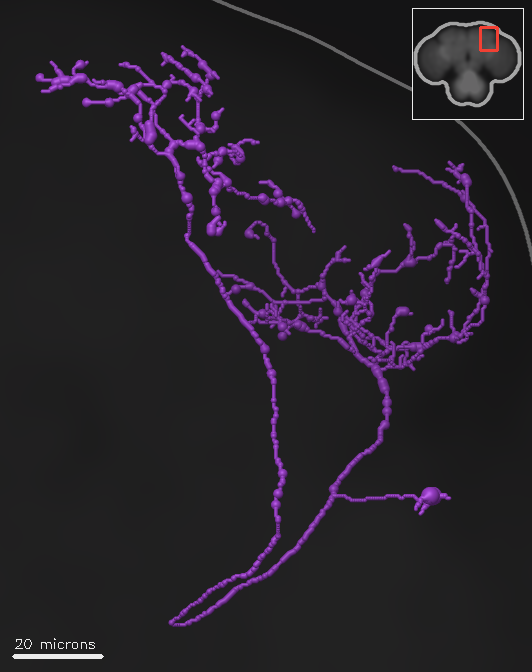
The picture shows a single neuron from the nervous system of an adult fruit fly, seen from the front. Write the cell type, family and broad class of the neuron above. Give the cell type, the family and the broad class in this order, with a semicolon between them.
LHAV2c1; hemilineage VLPl2_posterior; central-brain intrinsic neuron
